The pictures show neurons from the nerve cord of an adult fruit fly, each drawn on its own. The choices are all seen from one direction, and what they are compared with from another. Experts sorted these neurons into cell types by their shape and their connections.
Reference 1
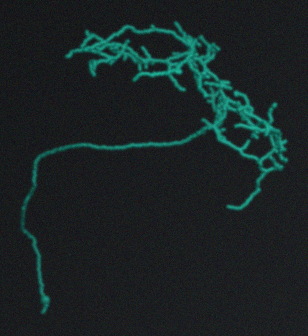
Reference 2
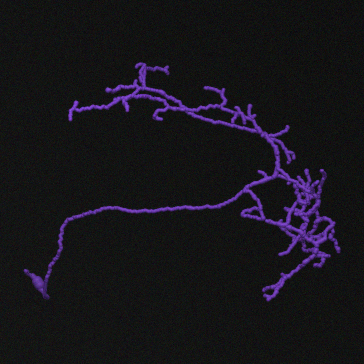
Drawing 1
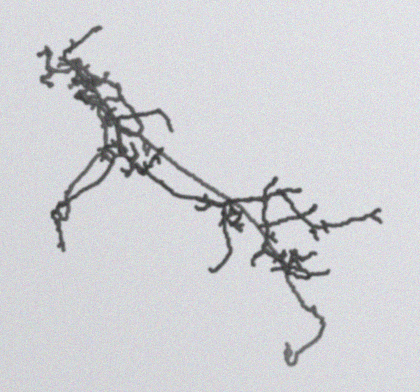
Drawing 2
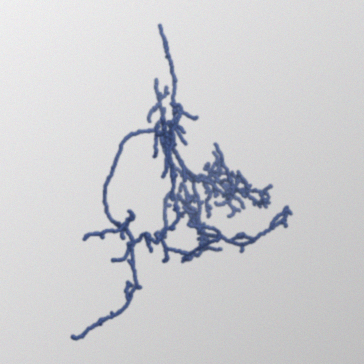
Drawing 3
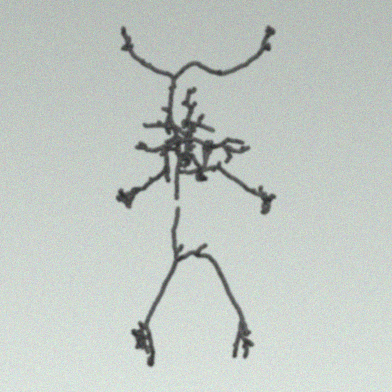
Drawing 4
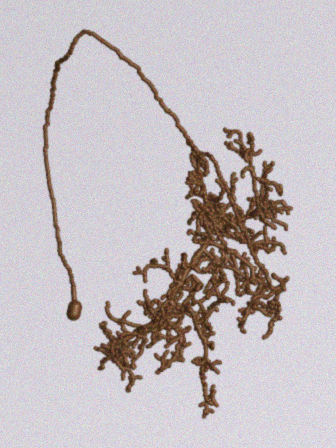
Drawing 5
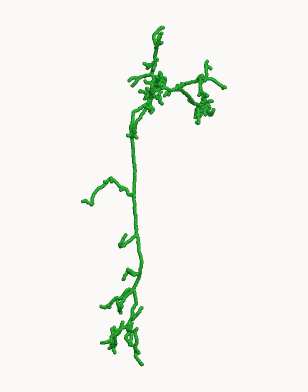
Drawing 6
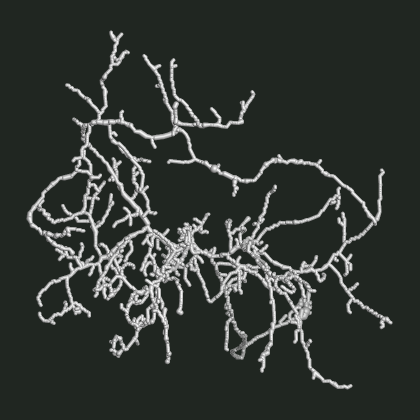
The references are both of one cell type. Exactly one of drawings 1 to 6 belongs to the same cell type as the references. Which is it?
1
